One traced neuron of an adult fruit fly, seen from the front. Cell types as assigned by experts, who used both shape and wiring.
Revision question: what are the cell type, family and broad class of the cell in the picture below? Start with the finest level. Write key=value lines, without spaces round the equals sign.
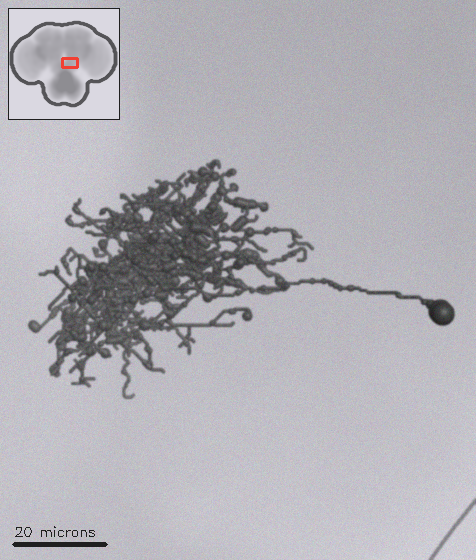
cell_type=PRW053
family=hemilineage TRdl_b
broad_class=central-brain intrinsic neuron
